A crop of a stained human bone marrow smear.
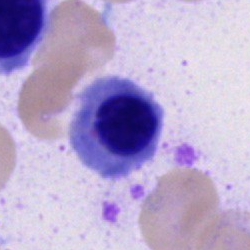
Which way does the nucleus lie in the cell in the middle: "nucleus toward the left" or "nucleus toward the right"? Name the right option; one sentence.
To the left of the nucleus lies the bulk of the cytoplasm.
